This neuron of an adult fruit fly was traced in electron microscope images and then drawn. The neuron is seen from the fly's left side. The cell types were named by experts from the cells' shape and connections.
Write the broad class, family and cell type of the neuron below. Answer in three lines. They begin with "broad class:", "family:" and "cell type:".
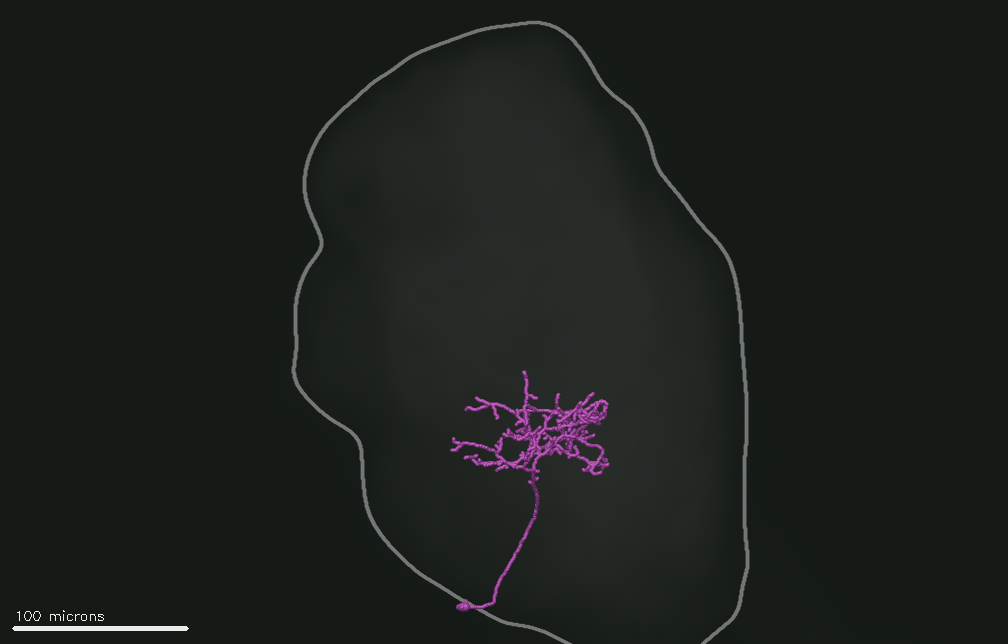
broad class: central-brain intrinsic neuron
family: hemilineage MX3
cell type: CB3739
